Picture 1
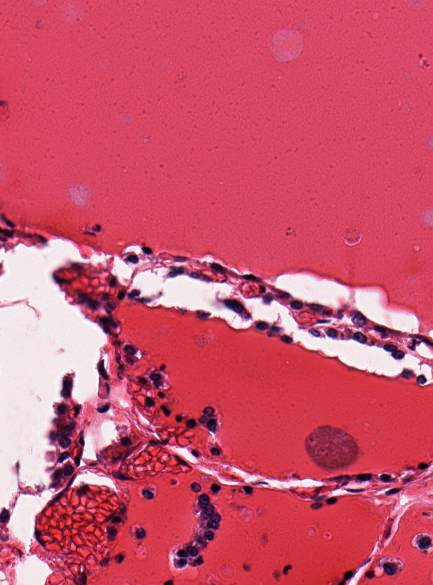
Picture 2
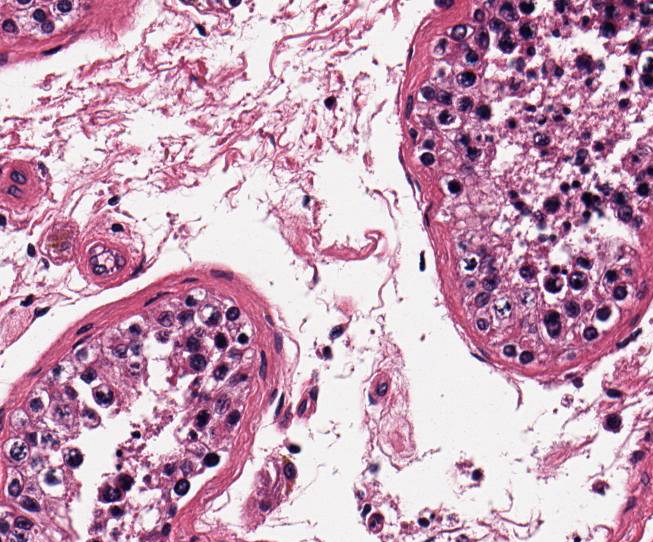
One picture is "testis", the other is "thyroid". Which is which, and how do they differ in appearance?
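The thyroid is in picture 1 and the testis in picture 2. In the thyroid, homogeneous pink material fills the upper half; in the lower half, spaces holding the same material are separated by thin septa only one to two cells thick, with small, dark-staining, mostly elongated nuclei. A single round purple body lies free in the pink material at lower right. The testis shows two large rounded tubule cross-sections, at upper right and lower left, with looser tissue between them. These tubules are packed with several layers of rounded cells, most with round, dark-staining nuclei; some larger cells in the lower left tubule have round nuclei with coarse, clumped chromatin. Between the tubules the tissue is loose and pale, with thin wisps of pink fibres separated by much empty white space.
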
